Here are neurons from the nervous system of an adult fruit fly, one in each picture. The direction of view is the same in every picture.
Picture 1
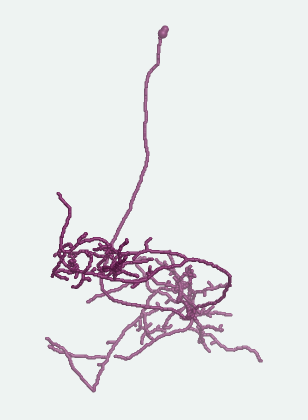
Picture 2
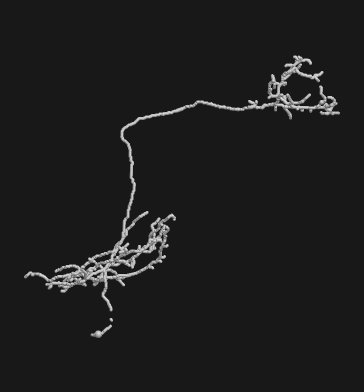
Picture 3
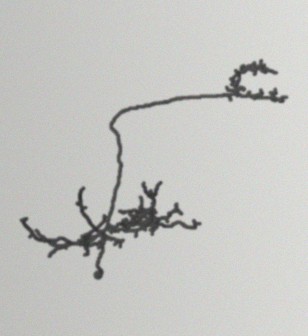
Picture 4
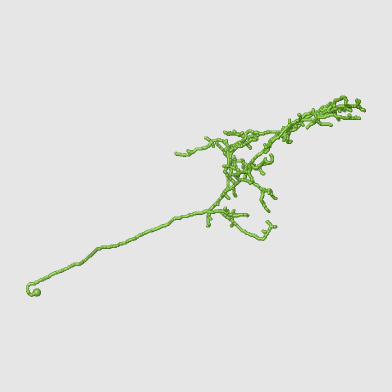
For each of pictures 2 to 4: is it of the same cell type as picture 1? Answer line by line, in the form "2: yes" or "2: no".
2: no
3: no
4: no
